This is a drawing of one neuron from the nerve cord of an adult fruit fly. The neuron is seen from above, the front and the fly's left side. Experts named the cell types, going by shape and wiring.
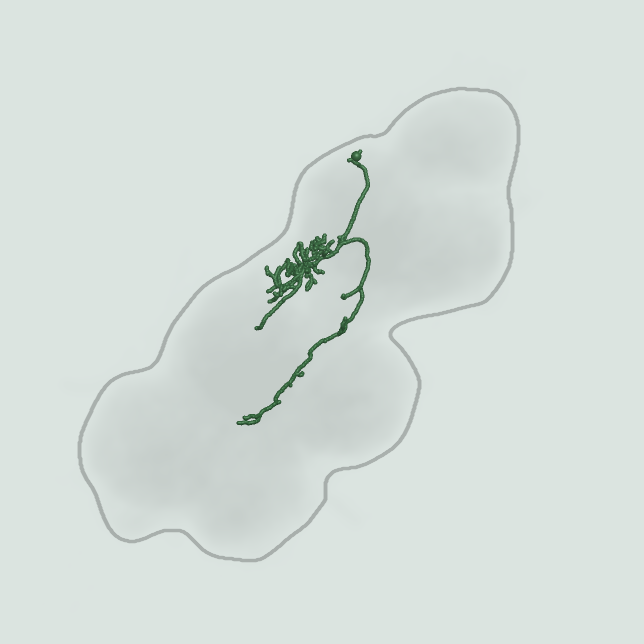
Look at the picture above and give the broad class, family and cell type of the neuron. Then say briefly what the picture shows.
It is an ascending neuron. The family is hemilineage 07B. Its cell type is AN07B089. As drawn here it is taller than it is wide.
